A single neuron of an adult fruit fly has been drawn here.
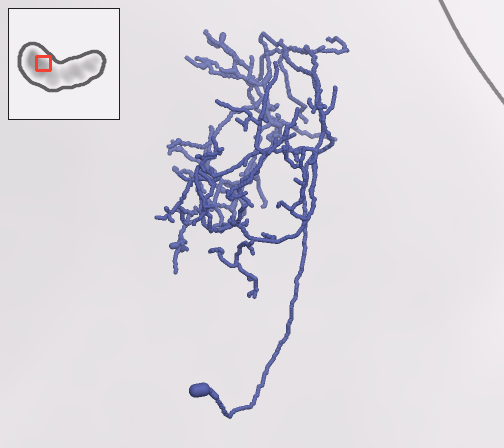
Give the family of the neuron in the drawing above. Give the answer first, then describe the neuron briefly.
The family is hemilineage SIPa1_ventral. Its broad class is central-brain intrinsic neuron. Its cell body lies at the bottom of the picture. The picture shows dozens of branch ends.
